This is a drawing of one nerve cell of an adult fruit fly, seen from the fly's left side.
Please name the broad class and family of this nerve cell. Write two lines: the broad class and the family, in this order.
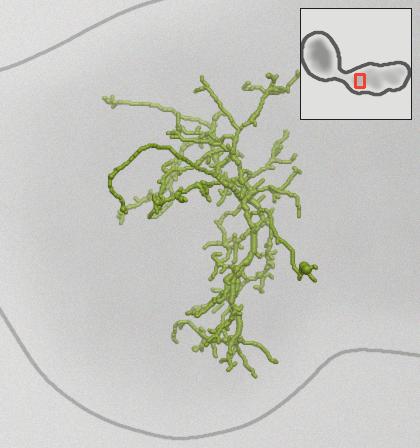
nerve-cord intrinsic neuron
hemilineage 04B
